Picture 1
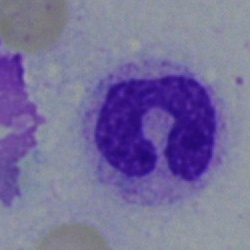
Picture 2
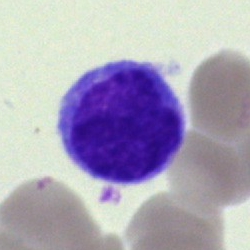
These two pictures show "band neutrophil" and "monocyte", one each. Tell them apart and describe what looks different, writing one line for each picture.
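Picture 1 shows a band neutrophil: Fine lilac granules are scattered through the cytoplasm.
Picture 2 shows a monocyte: No granules are visible in the cytoplasm.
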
